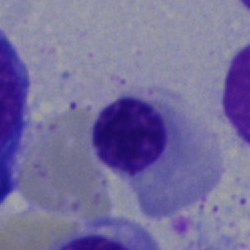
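Erythroblast, the central cell in a stained human bone marrow smear. First, the nucleus sits off-centre toward the upper left. Second, its chromatin is dense and dark purple. Third, the cytoplasm is abundant and pale blue-grey. Finally, no granules appear in it.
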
